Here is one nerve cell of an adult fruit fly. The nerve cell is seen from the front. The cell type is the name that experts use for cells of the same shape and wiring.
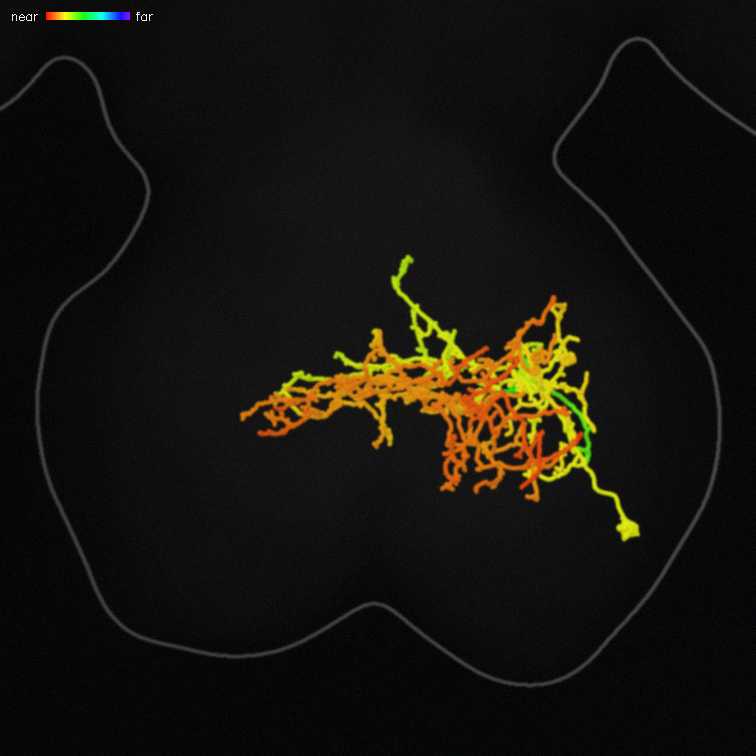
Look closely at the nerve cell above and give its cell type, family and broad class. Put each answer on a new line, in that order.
IN12A037
hemilineage 12A
nerve-cord intrinsic neuron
